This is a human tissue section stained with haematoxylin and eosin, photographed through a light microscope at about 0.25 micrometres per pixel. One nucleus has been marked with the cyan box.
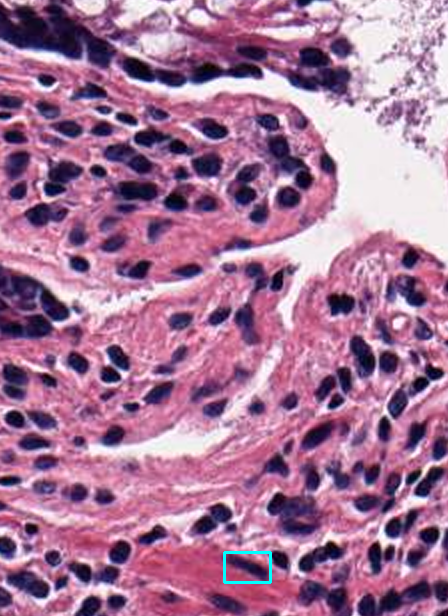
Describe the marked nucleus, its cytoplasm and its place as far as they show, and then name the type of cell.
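The nucleus is elongated and rod-shaped with blunt ends, clearly longer and narrower than the rounder nuclei around it. The nucleus stains dark and fairly evenly along its length. The cytoplasm is pink, fairly ample, and drawn out along the nucleus's long axis, with a faintly streaky texture and no sharp outline separating it from the neighbouring pink tissue. The cell lies inside an oblique band of pink fibres, running parallel to another similar elongated nucleus just below it, while small round dark nuclei crowd along the edges of the band. The marked cell is a smooth muscle cell.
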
